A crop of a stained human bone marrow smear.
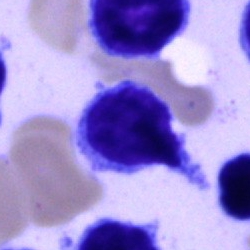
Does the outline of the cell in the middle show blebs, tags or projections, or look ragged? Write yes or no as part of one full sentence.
Yes, this cell has an outline that is rough instead of smooth.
